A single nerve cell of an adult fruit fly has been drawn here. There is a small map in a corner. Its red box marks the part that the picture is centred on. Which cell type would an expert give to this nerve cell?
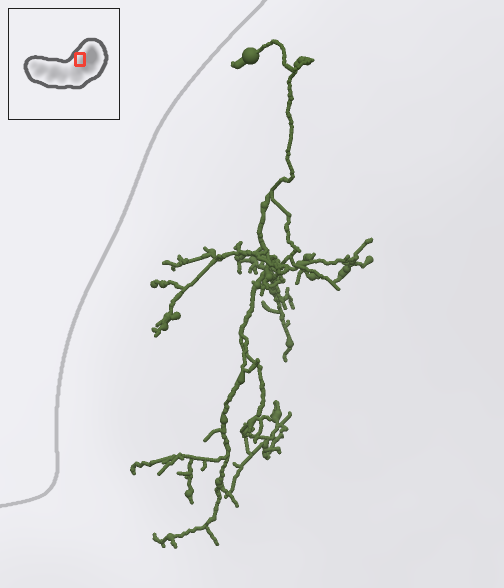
LHPD4a1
